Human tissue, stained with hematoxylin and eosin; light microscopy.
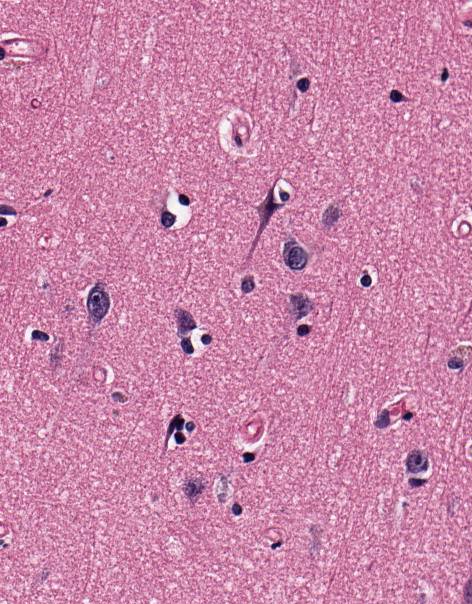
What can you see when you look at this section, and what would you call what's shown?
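Cells lie singly over a finely granular pink background, never arranged as glands or epithelium. Mid-field, several larger neurons show purplish cytoplasm; between them, small round densely stained dark nuclei have little cytoplasm. Many cells have clear halos, a processing shrinkage artefact. This is cerebral cortex.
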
